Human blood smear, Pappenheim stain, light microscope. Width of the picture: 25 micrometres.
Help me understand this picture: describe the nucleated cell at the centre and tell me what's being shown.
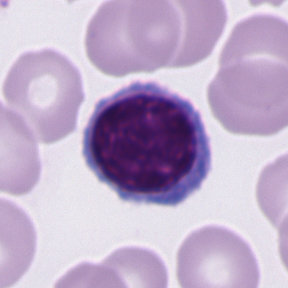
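This one's roughly round in outline, though the edge is finely ragged rather than smooth. The cytoplasm is blue, and there are no granules visible in it. It's a typical lymphocyte.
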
